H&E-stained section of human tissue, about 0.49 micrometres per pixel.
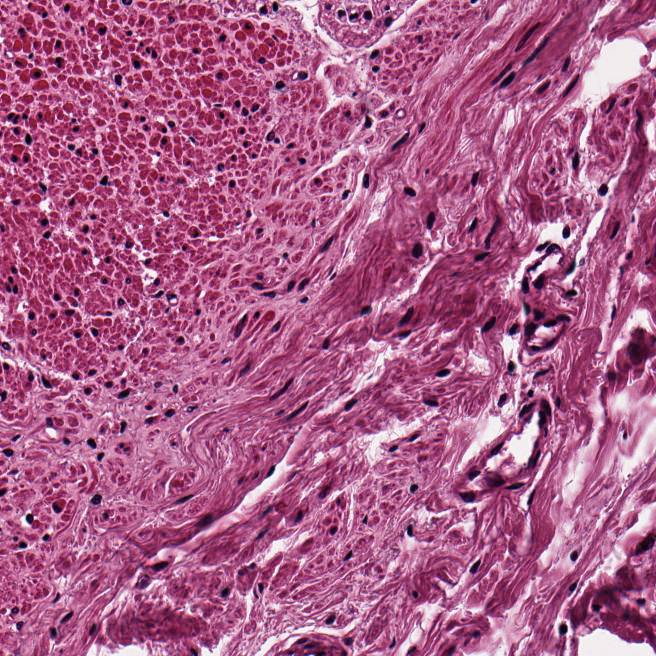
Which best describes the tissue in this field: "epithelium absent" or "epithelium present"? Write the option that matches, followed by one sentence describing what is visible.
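Epithelium absent. No epithelium is present anywhere in the field.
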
